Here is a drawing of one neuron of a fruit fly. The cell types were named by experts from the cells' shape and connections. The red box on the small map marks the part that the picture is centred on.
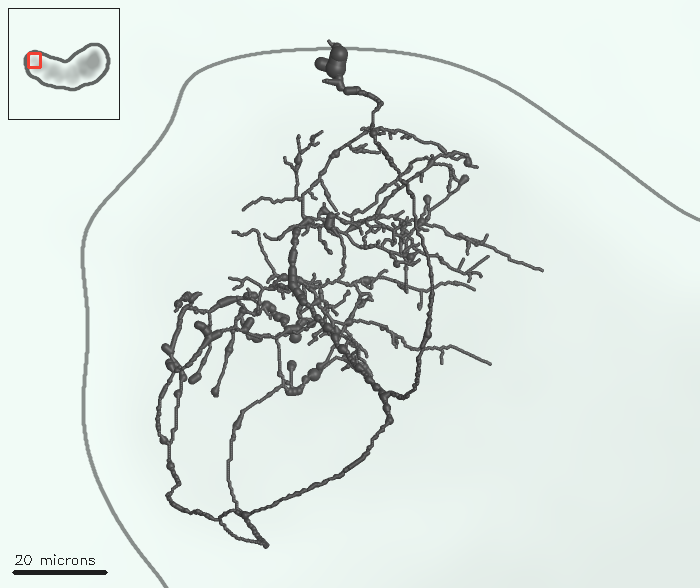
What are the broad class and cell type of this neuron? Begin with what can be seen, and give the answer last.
Its cell body lies at the top of the picture. From top to bottom in the picture it spans about 110 microns. Dozens of branch ends can be seen. Its broad class is nerve-cord intrinsic neuron. It is of cell type INXXX332.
